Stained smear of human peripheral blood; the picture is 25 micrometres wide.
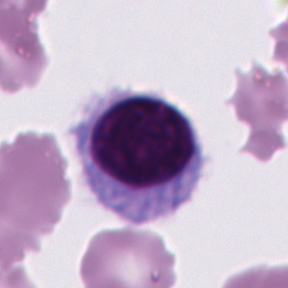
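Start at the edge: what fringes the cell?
Fine hair-like projections, around a cell about 11 micrometres across.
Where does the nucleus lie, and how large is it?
Toward the top of the cell; it is about 9 micrometres across and fills about 60% of the cell's area, so the widest band of cytoplasm lies below it.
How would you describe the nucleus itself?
Round, with a smooth, unindented contour, and dense chromatin that stains dark purple.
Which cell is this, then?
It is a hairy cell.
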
